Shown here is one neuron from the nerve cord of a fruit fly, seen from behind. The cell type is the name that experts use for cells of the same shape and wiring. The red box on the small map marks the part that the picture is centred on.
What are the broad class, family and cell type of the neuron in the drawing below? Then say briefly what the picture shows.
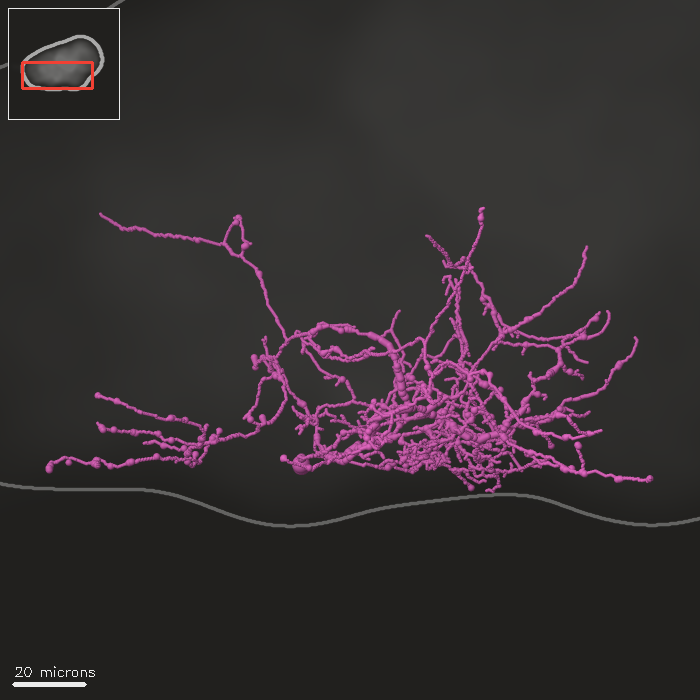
Its broad class is ascending neuron. The family is hemilineage 05B. Its cell type is AN05B100. By the scale bar it is about 170 microns wide in this view. As drawn here it is wider than it is tall.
